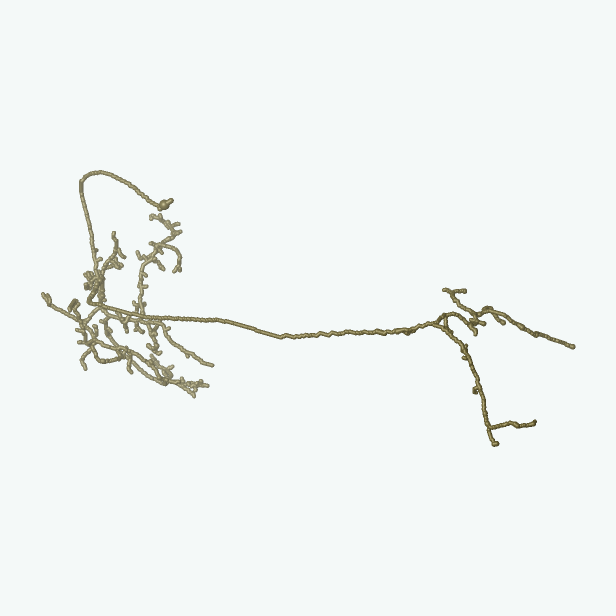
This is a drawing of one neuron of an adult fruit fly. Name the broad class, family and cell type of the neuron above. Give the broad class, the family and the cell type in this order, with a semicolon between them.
nerve-cord intrinsic neuron; hemilineage 19B; IN19B084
